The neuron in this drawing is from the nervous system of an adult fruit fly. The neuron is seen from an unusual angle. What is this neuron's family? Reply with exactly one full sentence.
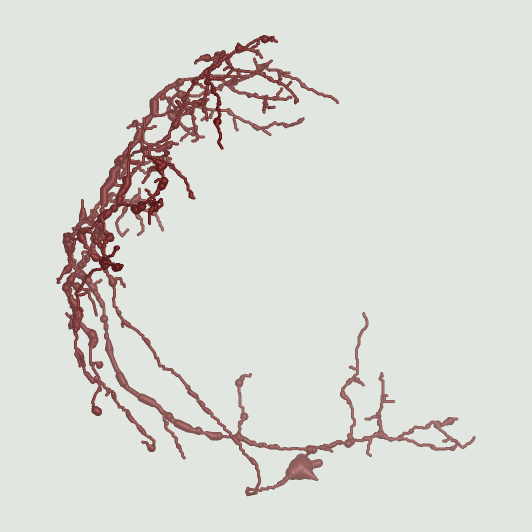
What the neuron belongs to is the family hemilineage 13A.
